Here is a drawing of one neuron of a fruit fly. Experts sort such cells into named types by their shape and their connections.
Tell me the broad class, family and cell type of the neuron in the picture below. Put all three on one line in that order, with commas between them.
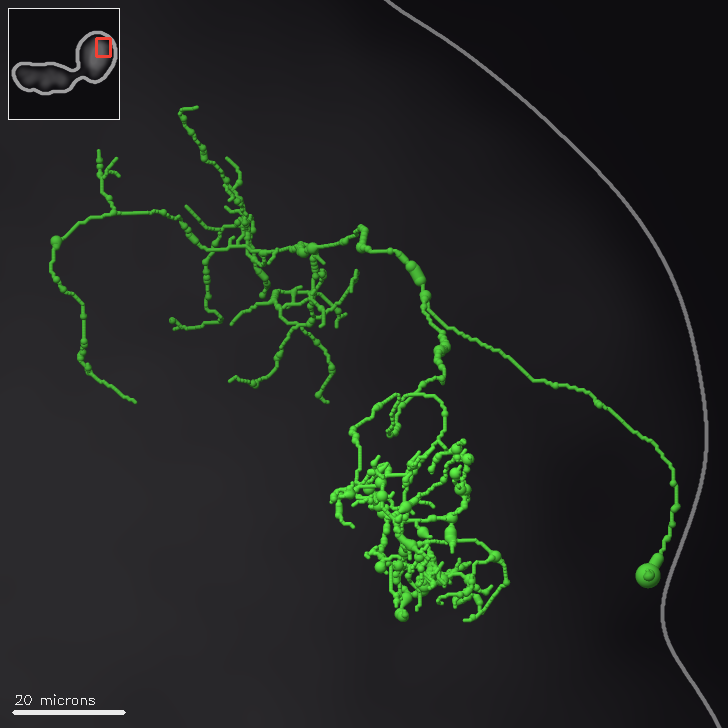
central-brain intrinsic neuron, class DAN, PAM04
